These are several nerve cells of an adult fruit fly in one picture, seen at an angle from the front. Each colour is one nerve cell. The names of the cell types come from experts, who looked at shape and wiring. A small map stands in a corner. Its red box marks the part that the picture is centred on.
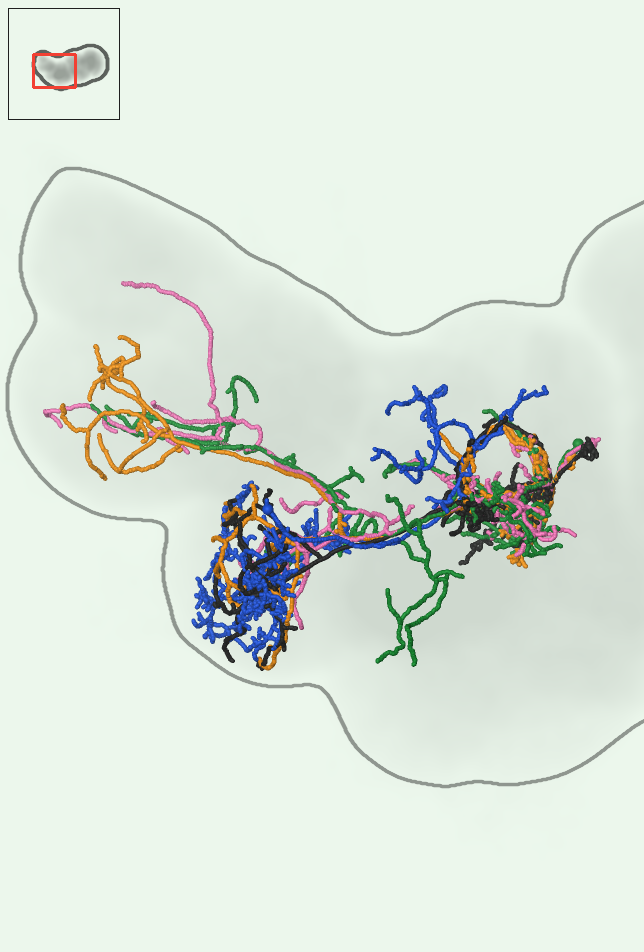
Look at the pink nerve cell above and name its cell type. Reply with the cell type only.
IN18B045_c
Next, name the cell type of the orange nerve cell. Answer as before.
IN18B045_a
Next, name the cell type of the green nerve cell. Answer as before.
IN18B045_b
